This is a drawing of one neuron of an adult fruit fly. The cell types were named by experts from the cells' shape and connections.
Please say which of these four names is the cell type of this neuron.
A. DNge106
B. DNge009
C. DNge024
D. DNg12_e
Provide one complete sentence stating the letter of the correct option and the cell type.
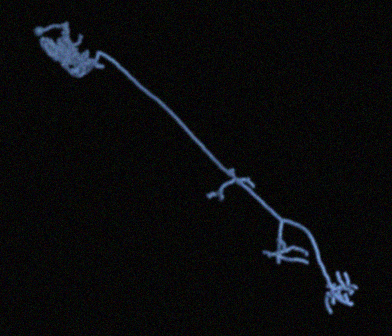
The neuron is of type DNge106, and that type is option A.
